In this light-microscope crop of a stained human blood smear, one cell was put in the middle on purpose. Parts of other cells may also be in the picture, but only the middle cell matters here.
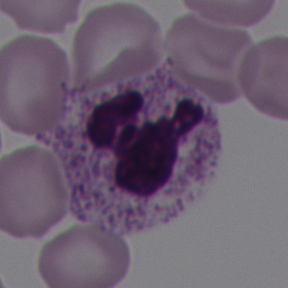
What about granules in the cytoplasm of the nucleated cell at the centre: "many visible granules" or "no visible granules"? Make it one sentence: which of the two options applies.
Many granules can be seen in the cytoplasm of the cell.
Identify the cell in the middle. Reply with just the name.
neutrophil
